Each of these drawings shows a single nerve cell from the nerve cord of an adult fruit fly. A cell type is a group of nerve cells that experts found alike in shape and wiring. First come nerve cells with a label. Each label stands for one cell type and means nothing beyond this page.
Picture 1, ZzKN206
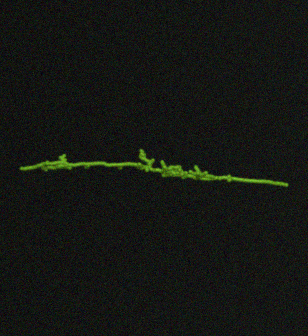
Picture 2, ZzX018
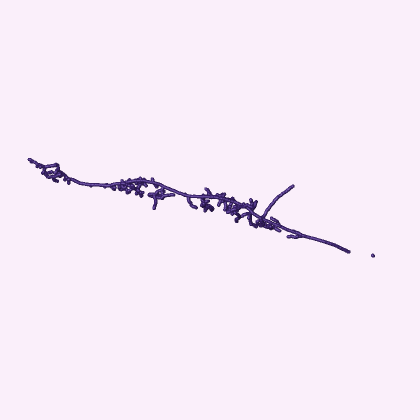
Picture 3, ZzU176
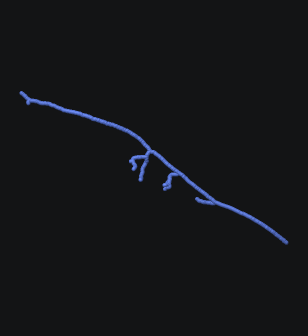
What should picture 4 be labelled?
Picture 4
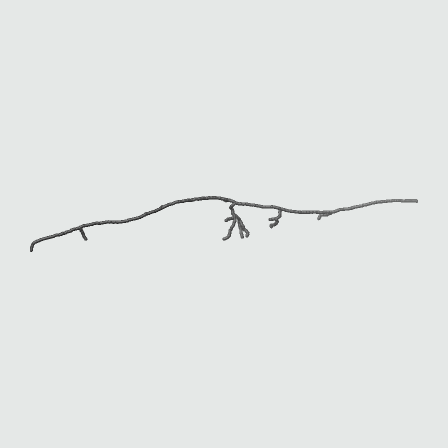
ZzU176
